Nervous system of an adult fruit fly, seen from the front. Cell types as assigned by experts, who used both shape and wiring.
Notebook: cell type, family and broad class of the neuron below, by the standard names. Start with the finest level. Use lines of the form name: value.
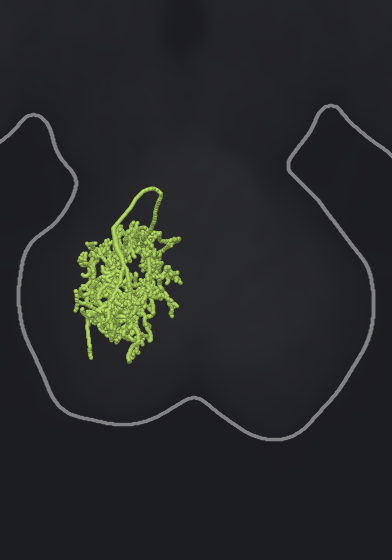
cell type: IN03A001
family: hemilineage 03A
broad class: nerve-cord intrinsic neuron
